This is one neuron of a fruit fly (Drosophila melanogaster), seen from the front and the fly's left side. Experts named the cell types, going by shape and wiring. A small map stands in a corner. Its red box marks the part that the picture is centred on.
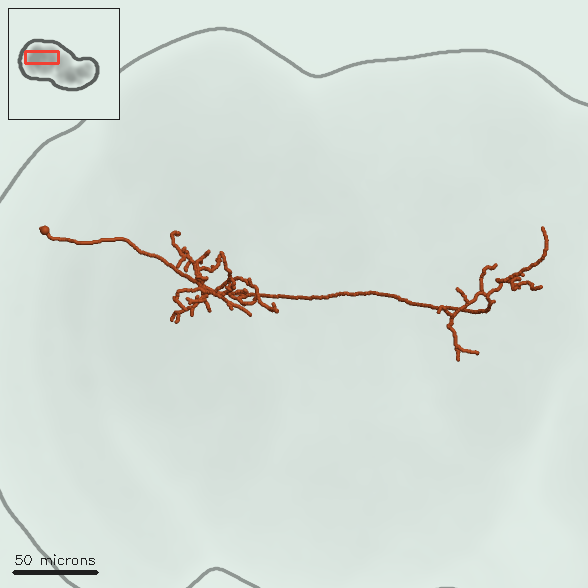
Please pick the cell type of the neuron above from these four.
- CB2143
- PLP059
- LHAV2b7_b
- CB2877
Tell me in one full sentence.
The cell type name for this neuron is CB2143.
